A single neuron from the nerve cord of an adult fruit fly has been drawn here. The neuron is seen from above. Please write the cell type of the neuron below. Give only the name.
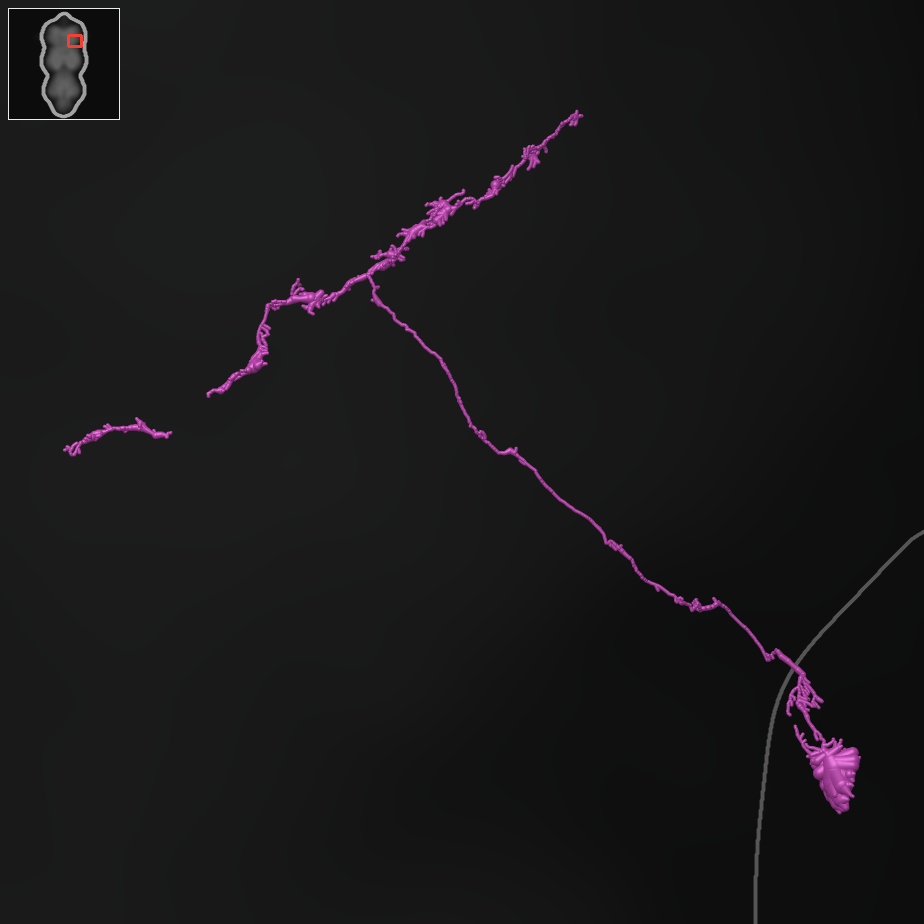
IN21A037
